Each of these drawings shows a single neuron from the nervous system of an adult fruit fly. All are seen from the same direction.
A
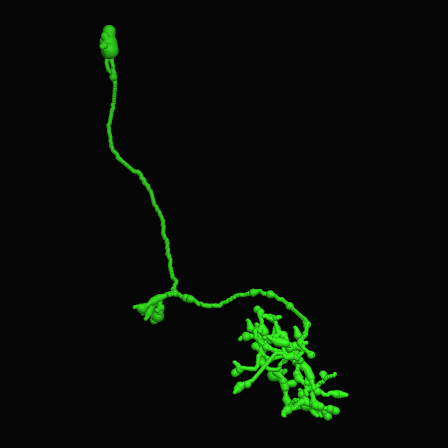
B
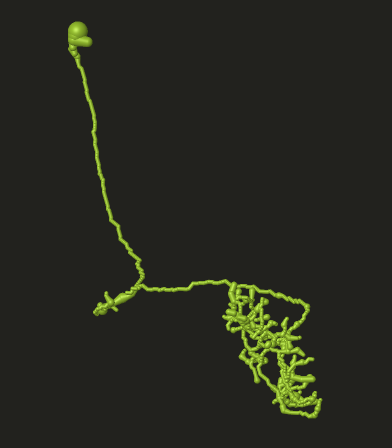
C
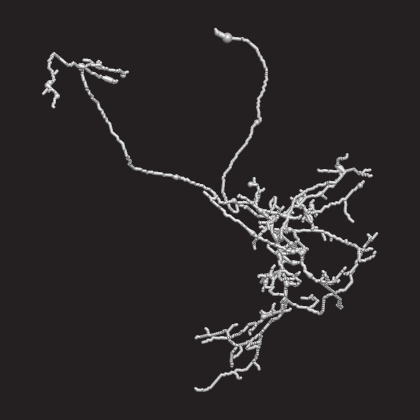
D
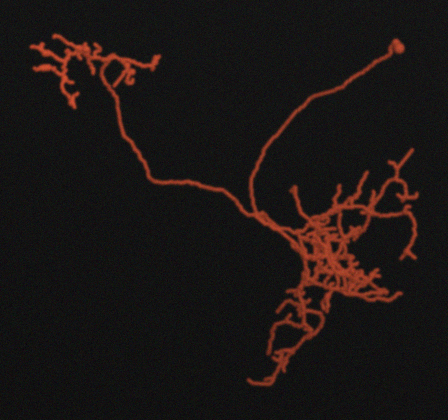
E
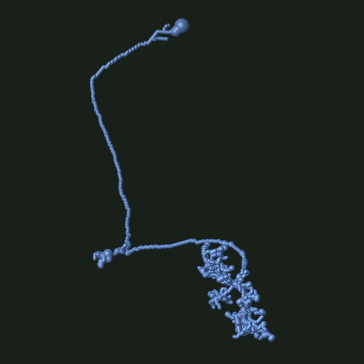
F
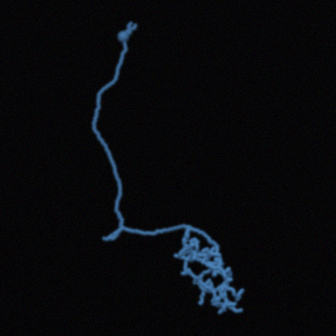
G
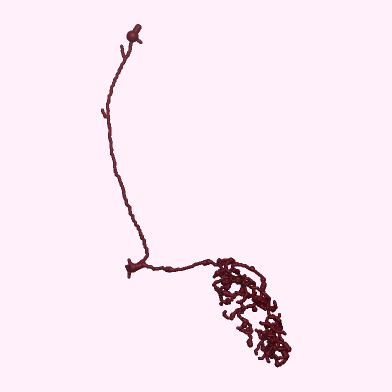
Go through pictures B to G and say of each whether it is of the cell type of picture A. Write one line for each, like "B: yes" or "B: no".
B: yes
C: no
D: no
E: yes
F: yes
G: yes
